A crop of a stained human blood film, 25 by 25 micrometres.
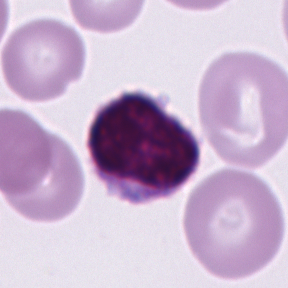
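Typical lymphocyte; nucleated cell at centre, about 10 micrometres across. Nucleus a single oval mass without lobes or indentation, about 9 by 8 micrometres, filling about 80% of the cell's area. Chromatin dense, dark purple, coarsely clumped. A few small reddish-purple dots scattered over the nuclear area. Lower border fringed by small fuzzy projections.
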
